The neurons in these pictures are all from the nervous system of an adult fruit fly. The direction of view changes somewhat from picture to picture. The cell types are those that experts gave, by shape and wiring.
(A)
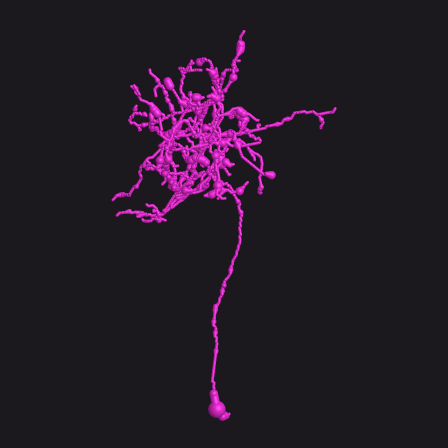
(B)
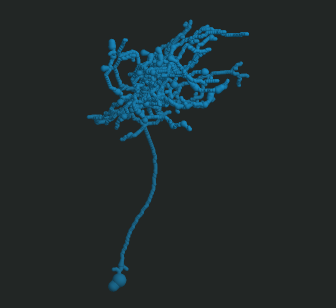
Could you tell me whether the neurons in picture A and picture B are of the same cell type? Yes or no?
yes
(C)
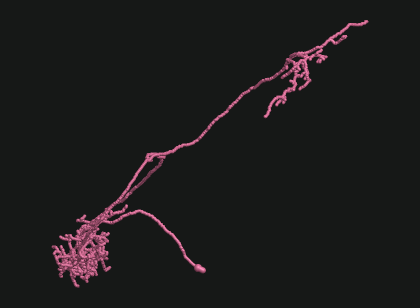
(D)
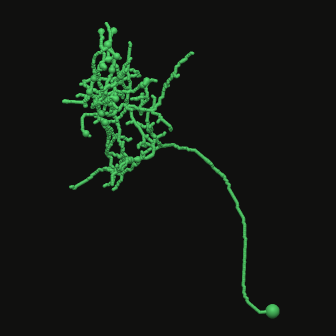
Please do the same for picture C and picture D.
no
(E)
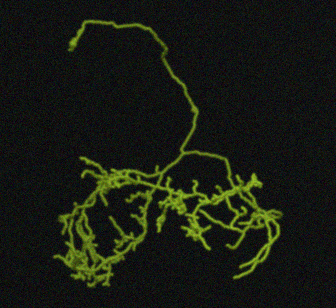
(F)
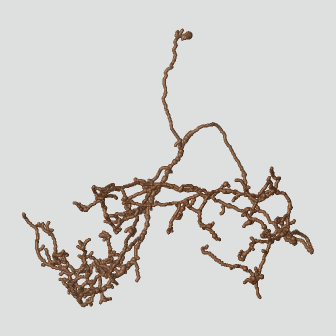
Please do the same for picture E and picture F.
yes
